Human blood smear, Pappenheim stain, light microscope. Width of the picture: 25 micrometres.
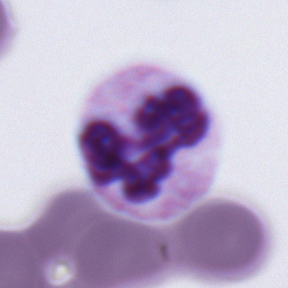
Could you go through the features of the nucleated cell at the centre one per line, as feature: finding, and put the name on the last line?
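Outline: round and smooth
Nucleus: more than two lobes
Lobe links: thin strands of chromatin
Nucleoli: none visible
Name: segmented neutrophil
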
